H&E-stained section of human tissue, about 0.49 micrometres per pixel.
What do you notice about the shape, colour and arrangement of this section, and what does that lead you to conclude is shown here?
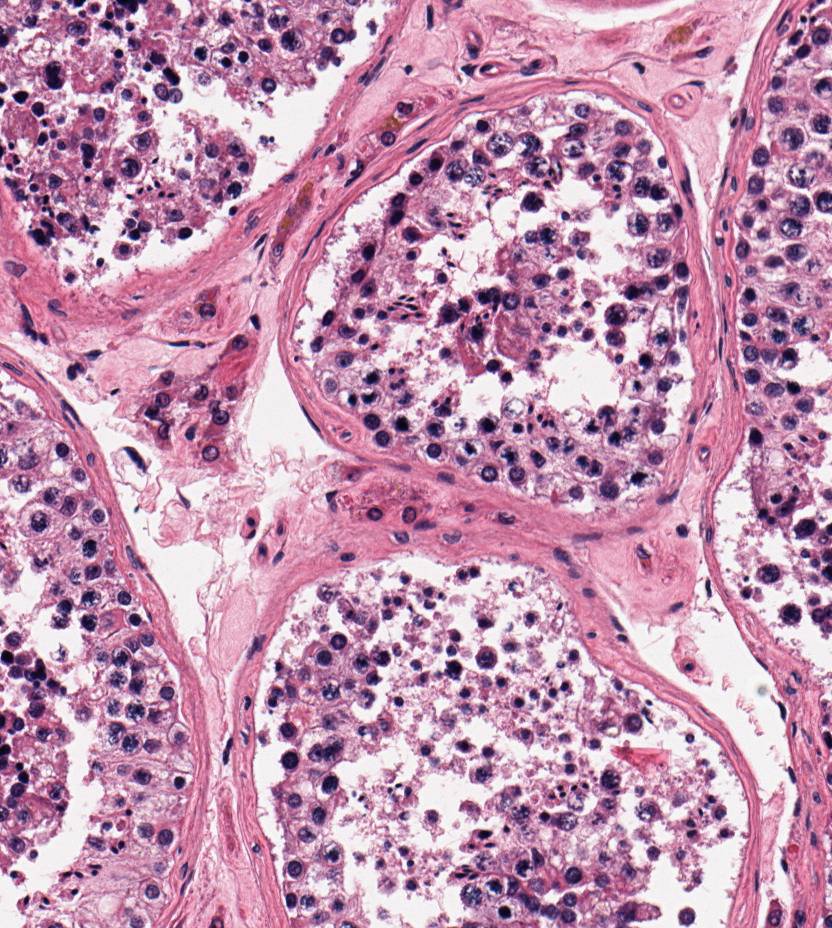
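First, rounded tubules cut across fill the field, with narrow bands of interstitial tissue between them. Each tubule has a thick, pink, layered fibrous wall holding flattened spindle-shaped nuclei. Inside are many round cells with dark, coarsely clumped nuclear chromatin. In the interstitium near the top lie small golden-brown pigment granules. So, this is testis.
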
